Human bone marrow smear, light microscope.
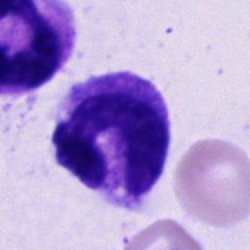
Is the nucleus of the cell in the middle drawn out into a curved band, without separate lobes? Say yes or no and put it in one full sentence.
Yes, in this cell the nucleus is a bent band with no separate lobes.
